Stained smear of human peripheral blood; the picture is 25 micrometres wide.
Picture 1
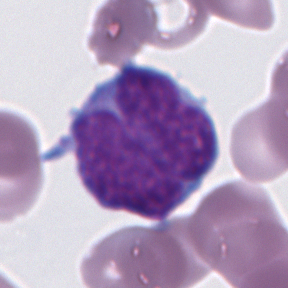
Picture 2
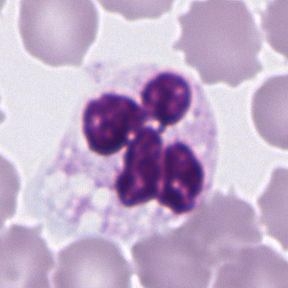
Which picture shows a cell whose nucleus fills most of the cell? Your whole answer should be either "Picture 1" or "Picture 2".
Picture 1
